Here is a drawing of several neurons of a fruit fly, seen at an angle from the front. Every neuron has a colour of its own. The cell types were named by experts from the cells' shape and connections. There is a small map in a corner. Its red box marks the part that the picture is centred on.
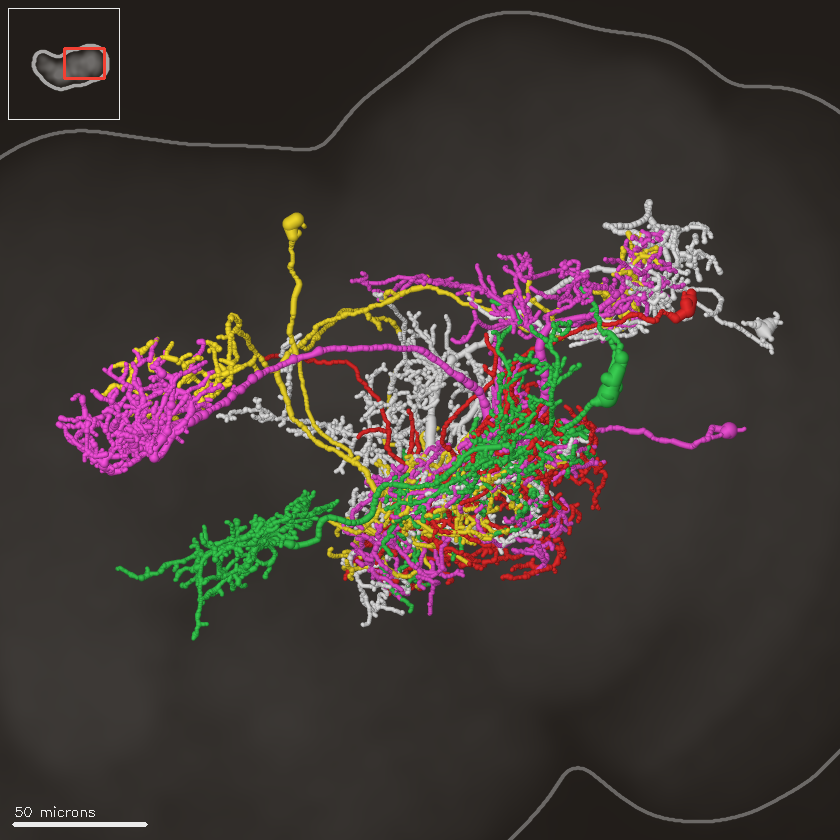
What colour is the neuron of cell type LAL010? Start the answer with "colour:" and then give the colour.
colour: red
